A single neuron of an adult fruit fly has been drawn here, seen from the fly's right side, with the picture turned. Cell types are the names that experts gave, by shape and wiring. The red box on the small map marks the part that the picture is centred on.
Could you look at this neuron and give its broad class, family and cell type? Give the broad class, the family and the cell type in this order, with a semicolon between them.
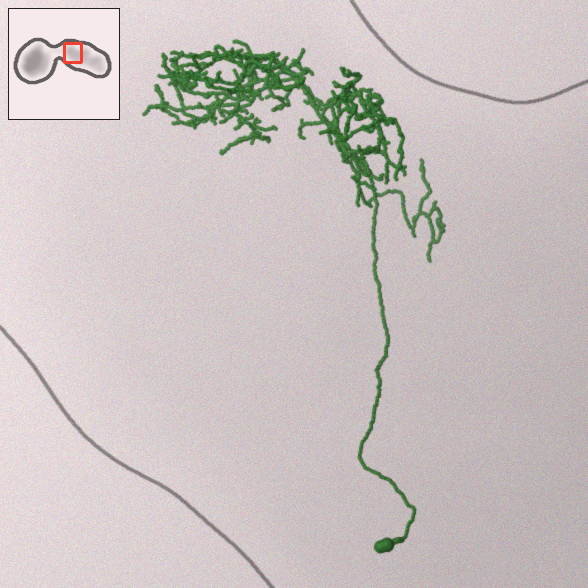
nerve-cord intrinsic neuron; hemilineage 23B; IN23B020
